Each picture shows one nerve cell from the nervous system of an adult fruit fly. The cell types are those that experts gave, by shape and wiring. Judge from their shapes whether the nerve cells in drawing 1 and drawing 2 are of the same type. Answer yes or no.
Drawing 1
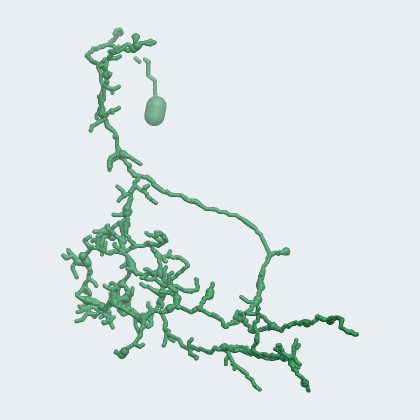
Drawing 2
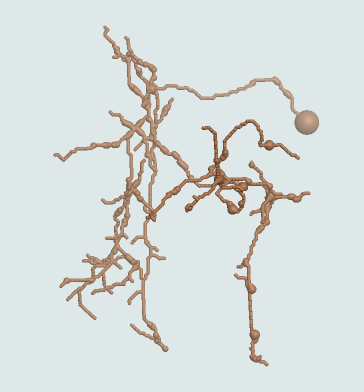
no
